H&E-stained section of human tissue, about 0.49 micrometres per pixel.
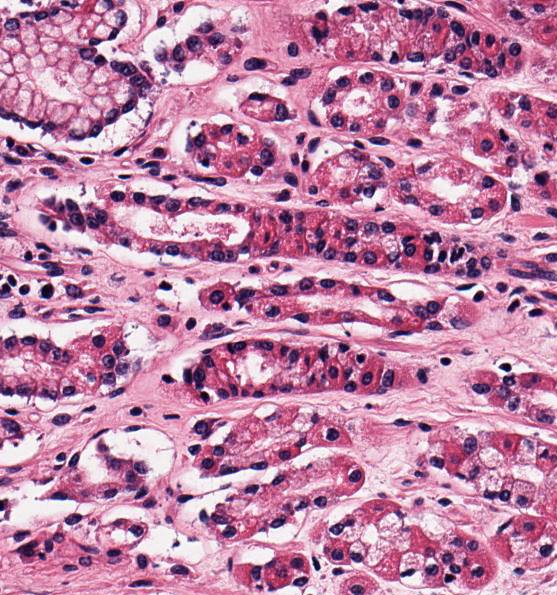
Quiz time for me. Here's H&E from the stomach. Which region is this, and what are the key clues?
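These are fundic glands. Many gland cells have abundant bright pink cytoplasm and one round central nucleus.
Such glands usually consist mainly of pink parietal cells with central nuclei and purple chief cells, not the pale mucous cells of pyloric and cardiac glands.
Top left, some cells are pale and mucin-like, with small dark basal nuclei. Lumens are narrow and slit-like.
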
